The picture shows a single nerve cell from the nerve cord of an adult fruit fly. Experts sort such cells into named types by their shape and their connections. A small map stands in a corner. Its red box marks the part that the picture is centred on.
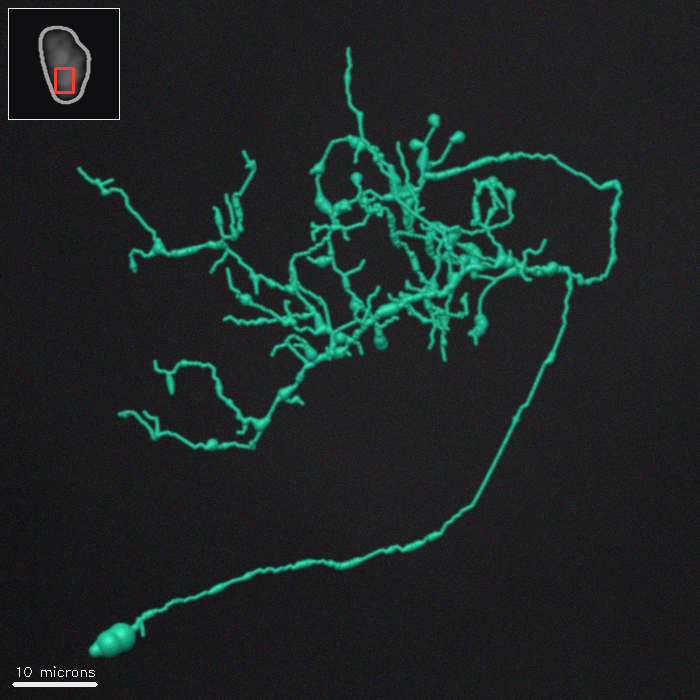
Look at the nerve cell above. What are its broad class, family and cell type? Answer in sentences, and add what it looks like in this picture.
This is a nerve-cord intrinsic neuron. Its family is hemilineage 09A. Its cell type is IN09A076. By the scale bar it is about 75 microns tall in this view. Dozens of branch ends can be seen.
